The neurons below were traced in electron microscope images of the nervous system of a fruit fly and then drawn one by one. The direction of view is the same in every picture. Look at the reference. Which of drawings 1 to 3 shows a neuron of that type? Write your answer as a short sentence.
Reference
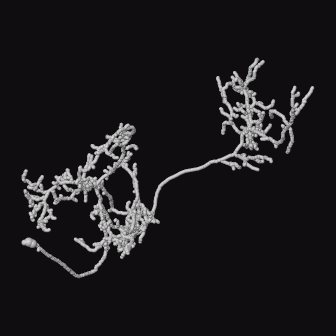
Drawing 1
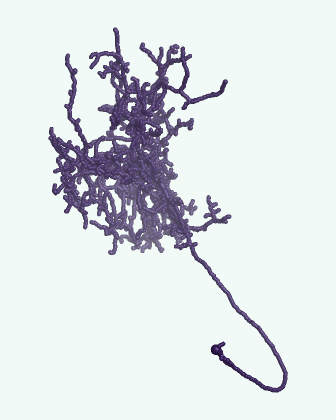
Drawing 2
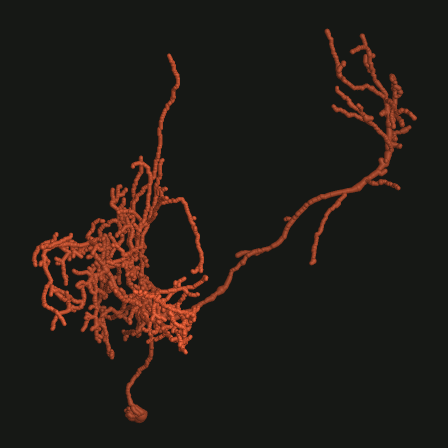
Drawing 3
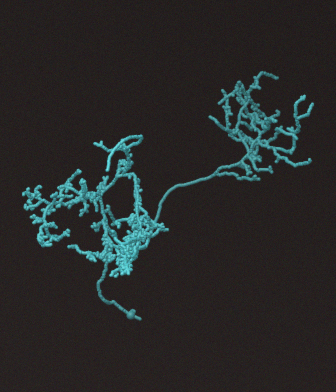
The neuron in drawing 3 is of the same cell type.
